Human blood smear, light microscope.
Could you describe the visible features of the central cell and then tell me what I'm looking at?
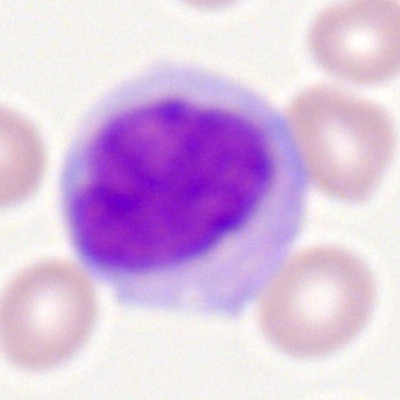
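Roughly round and smooth in outline, the cell has a folded nucleus with creases running across it. This nucleus fills most of the cell. No distinct granules are seen in the cytoplasm. The cell is a monocyte.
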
